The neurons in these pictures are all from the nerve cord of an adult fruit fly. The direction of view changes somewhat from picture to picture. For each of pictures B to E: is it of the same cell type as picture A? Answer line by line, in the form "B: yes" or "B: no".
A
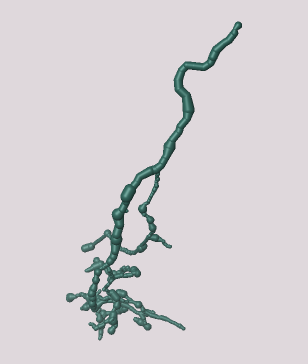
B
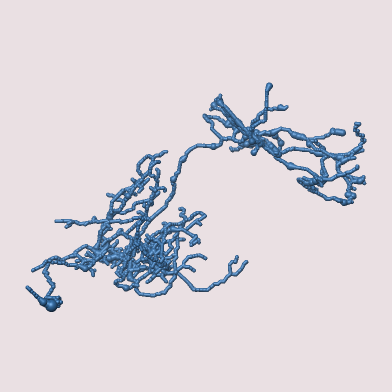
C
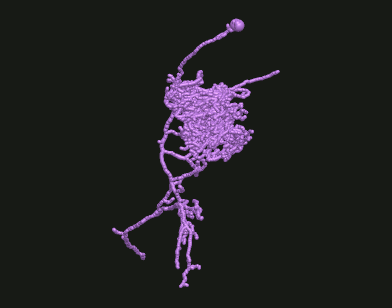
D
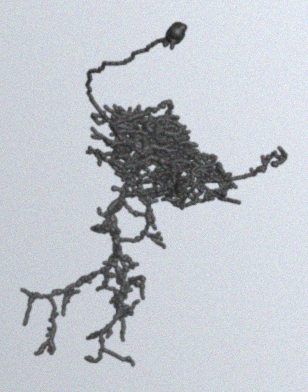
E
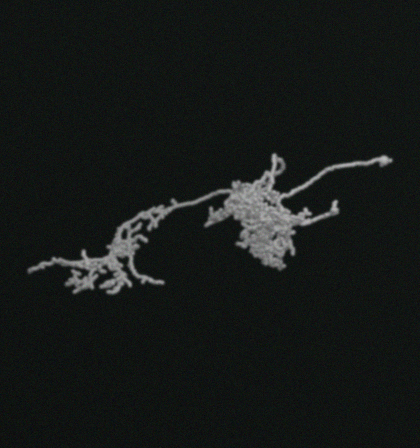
B: yes
C: no
D: no
E: no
